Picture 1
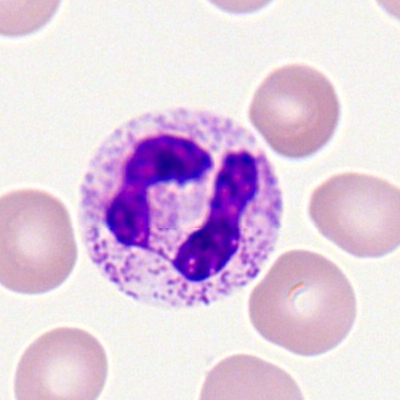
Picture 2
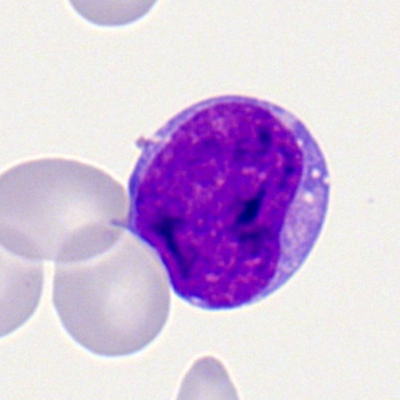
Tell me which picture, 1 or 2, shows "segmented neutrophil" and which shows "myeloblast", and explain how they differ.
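In picture 1 you are looking at a segmented neutrophil; picture 2 shows a myeloblast. The segmented neutrophil has a nucleus in the form of a curved, lobed band bending around a pale central patch of cytoplasm, with dark purple, coarsely clumped chromatin. In the myeloblast, a dark fold or cleft runs across the middle of the nucleus. No nucleoli are visible in the neutrophil's nucleus.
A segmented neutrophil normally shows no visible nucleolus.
The neutrophil's cytoplasm is abundant and pale pink, without vacuoles, whereas the myeloblast has a few small clear vacuoles near the right edge of its cytoplasm. The myeloblast cytoplasm shows no distinct granules.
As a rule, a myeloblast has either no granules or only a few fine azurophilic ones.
Both cells have smooth outlines, round in the neutrophil and rounded-oval in the myeloblast. Red cells press against the myeloblast's left side.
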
